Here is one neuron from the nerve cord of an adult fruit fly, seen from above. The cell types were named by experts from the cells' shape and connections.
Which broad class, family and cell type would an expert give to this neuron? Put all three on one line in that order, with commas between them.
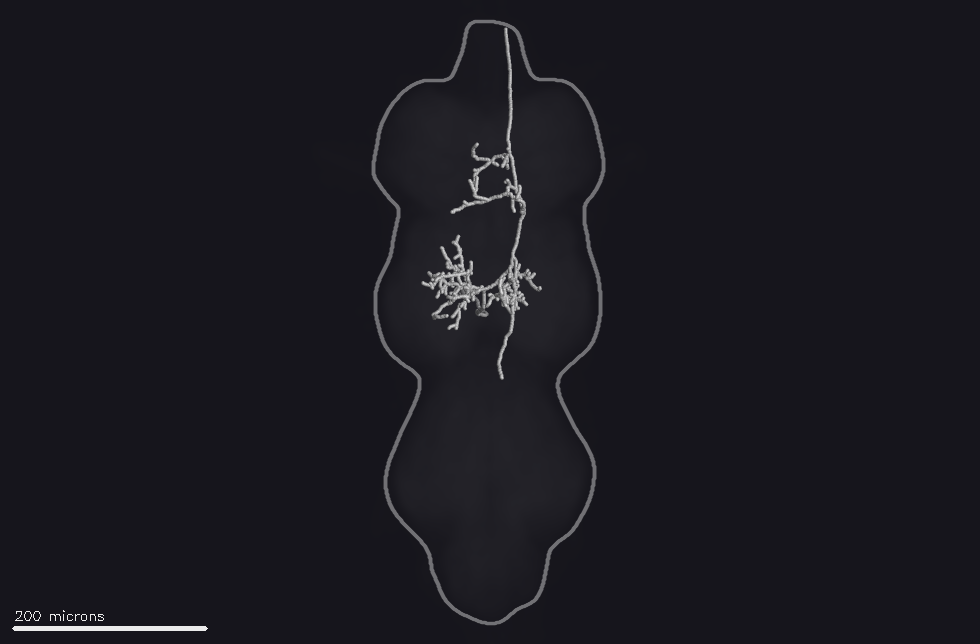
ascending neuron, hemilineage 06B, AN06B042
